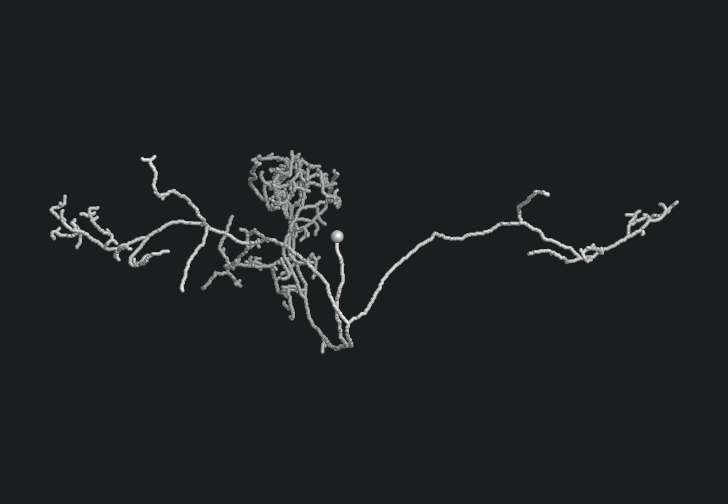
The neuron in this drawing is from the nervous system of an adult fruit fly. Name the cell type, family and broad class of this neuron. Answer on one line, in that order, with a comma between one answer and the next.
CRE080_c, hemilineage DM1_antero_dorsal, central-brain intrinsic neuron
